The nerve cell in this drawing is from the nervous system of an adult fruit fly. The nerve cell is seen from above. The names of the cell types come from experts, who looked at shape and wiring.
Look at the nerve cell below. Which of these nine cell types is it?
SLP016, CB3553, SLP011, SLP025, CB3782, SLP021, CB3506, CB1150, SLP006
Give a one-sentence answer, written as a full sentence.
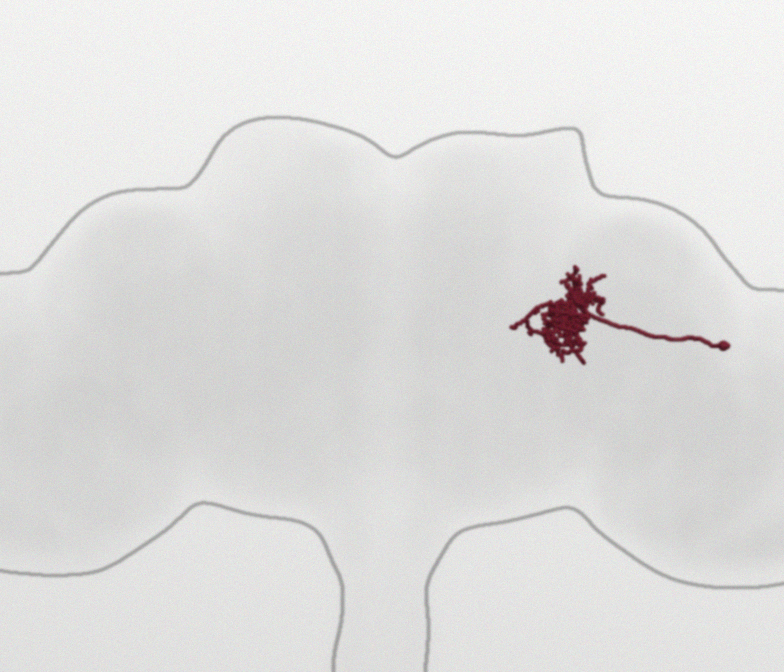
The neuron is typed under the name SLP025.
